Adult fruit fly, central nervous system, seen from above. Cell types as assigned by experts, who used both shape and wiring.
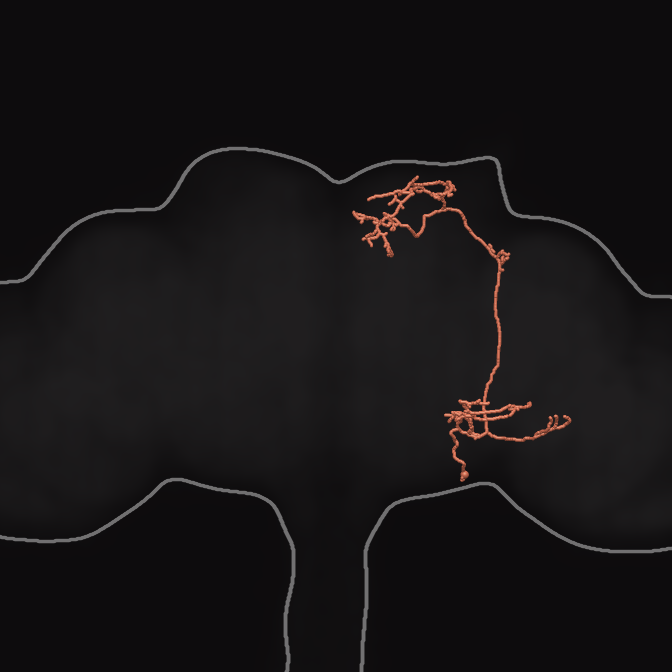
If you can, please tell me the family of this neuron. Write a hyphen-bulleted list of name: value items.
- family: class Kenyon Cell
